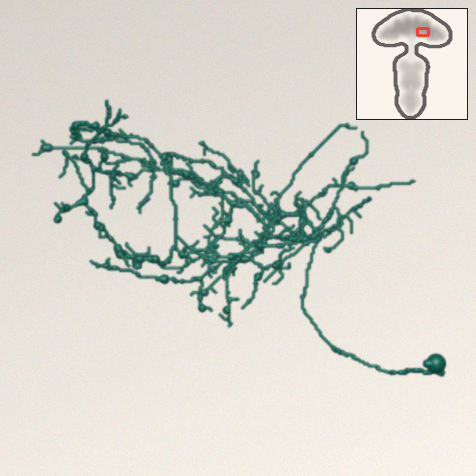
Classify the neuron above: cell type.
CL128_f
